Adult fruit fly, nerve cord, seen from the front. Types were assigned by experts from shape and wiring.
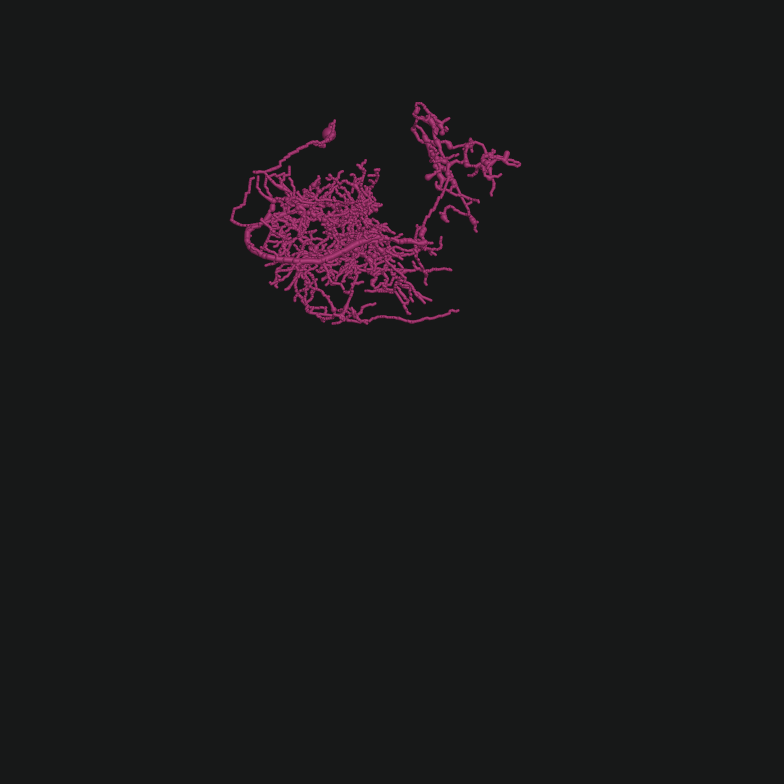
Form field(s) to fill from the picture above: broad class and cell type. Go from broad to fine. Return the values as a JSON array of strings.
["nerve-cord intrinsic neuron", "INXXX320"]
